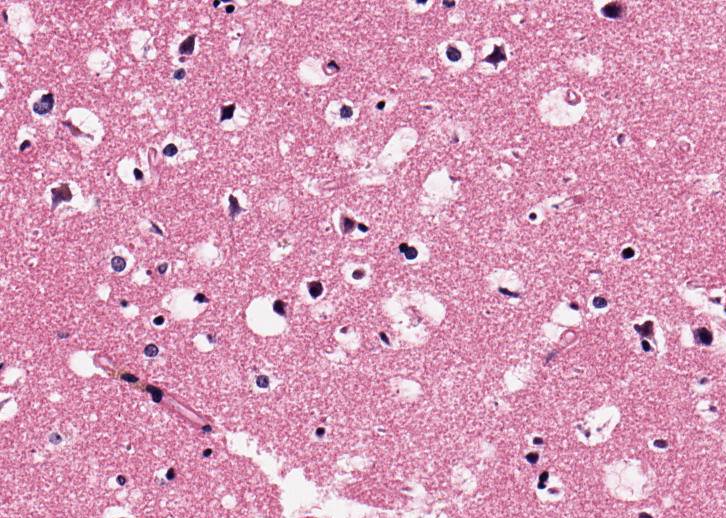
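Cerebral cortex. Finely granular pink neuropil fills the whole field, with cells scattered singly through it; I see no epithelium, glands or fat. Most cell bodies and nuclei sit within sharply outlined clear halos, separating them from the neuropil. Small, round, dark-blue nuclei with little visible cytoplasm, consistent with glial cells, are spread fairly evenly. A thin capillary with elongated nuclei in its wall crosses the lower left diagonally.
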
